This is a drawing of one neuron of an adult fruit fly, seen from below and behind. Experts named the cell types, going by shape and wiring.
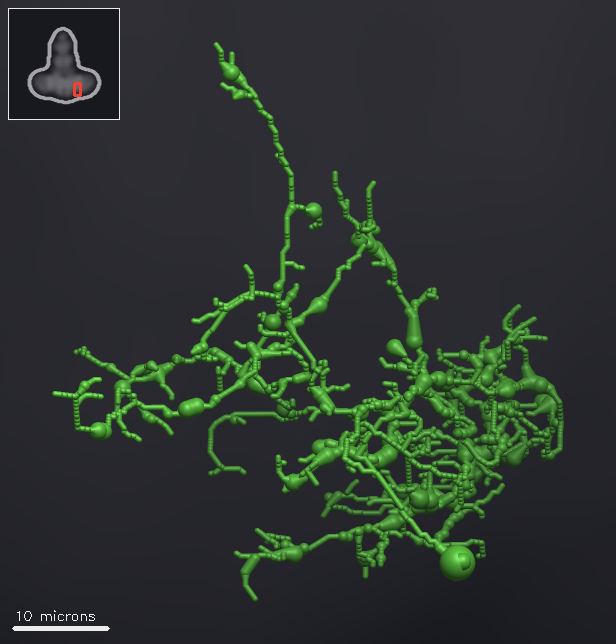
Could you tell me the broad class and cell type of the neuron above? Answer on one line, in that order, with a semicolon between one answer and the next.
central-brain intrinsic neuron; CB1274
